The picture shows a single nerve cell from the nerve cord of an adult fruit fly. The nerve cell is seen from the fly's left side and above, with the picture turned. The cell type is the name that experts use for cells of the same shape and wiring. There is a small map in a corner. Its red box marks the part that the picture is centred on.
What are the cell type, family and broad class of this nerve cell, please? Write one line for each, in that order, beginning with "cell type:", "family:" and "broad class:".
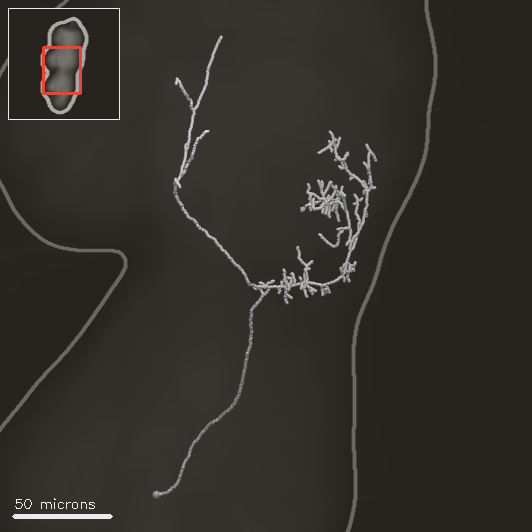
cell type: IN07B099
family: hemilineage 07B
broad class: nerve-cord intrinsic neuron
